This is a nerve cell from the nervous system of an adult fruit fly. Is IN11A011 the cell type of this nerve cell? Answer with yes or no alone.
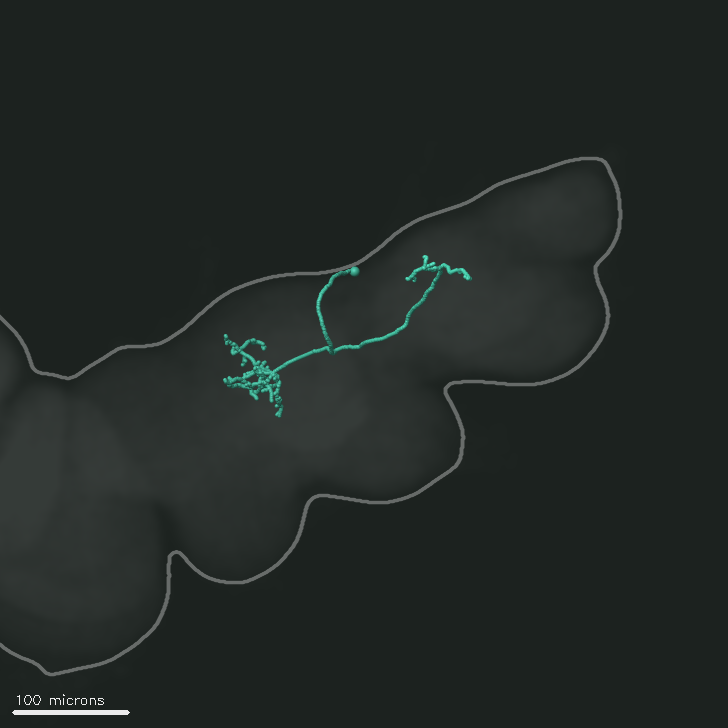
no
